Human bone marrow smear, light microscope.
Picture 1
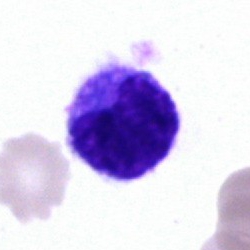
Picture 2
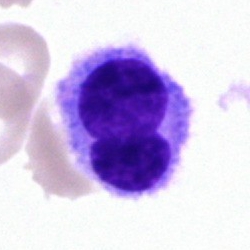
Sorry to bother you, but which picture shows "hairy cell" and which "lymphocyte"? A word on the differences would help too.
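Picture 1 is the lymphocyte, and picture 2 is the hairy cell. What I notice first is the cytoplasm: in picture 1 it's scant, with no broad rim visible around the nucleus, whereas in picture 2 there is a rim, wider on the left side than below the nucleus.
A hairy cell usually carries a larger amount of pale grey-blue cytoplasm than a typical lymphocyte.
The chromatin doesn't separate them much, since in both it stains dark purple and looks dense. In picture 2 the nucleus has an upper lobe that is larger than the lower one. The edges differ a little too: picture 1 is roughly round with a slightly uneven, fuzzy edge, while picture 2 has a finely ragged, fuzzy outline rather than a smooth one. Picture 1 also shows a paler, lighter purple area at the upper left of the cell.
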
